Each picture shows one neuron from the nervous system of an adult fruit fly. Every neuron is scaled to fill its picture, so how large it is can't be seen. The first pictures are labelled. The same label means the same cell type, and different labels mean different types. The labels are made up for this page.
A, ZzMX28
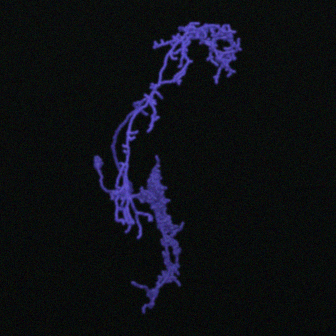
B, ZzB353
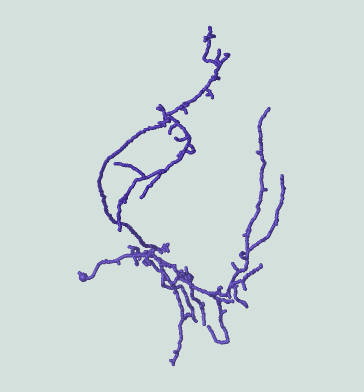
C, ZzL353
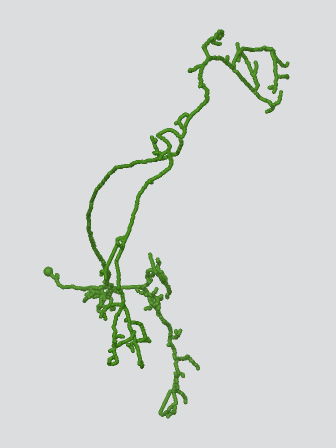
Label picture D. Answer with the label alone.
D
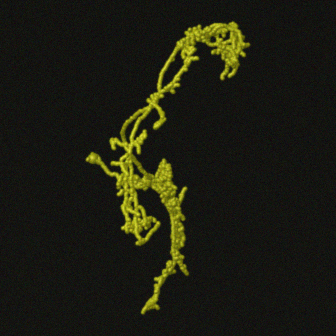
ZzMX28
